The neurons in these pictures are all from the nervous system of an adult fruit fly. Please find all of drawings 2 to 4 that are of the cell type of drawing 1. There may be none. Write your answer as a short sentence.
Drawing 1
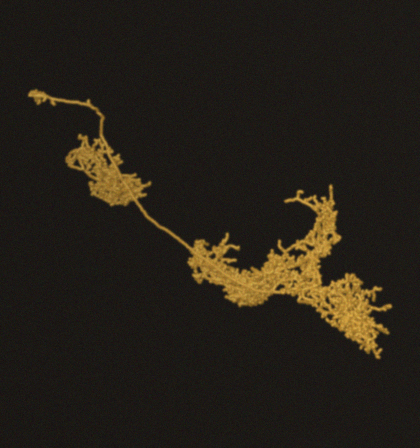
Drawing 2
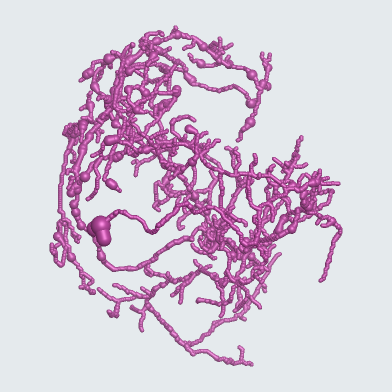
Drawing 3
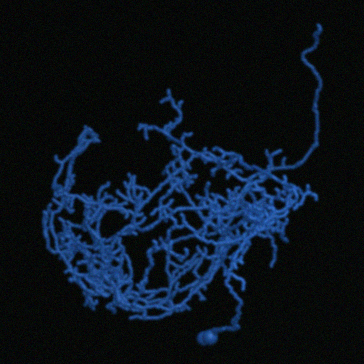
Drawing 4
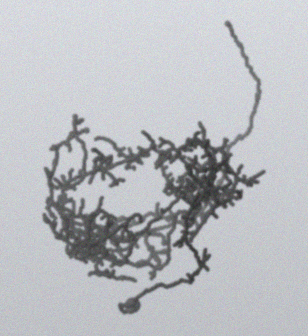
None of them is of the same cell type.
